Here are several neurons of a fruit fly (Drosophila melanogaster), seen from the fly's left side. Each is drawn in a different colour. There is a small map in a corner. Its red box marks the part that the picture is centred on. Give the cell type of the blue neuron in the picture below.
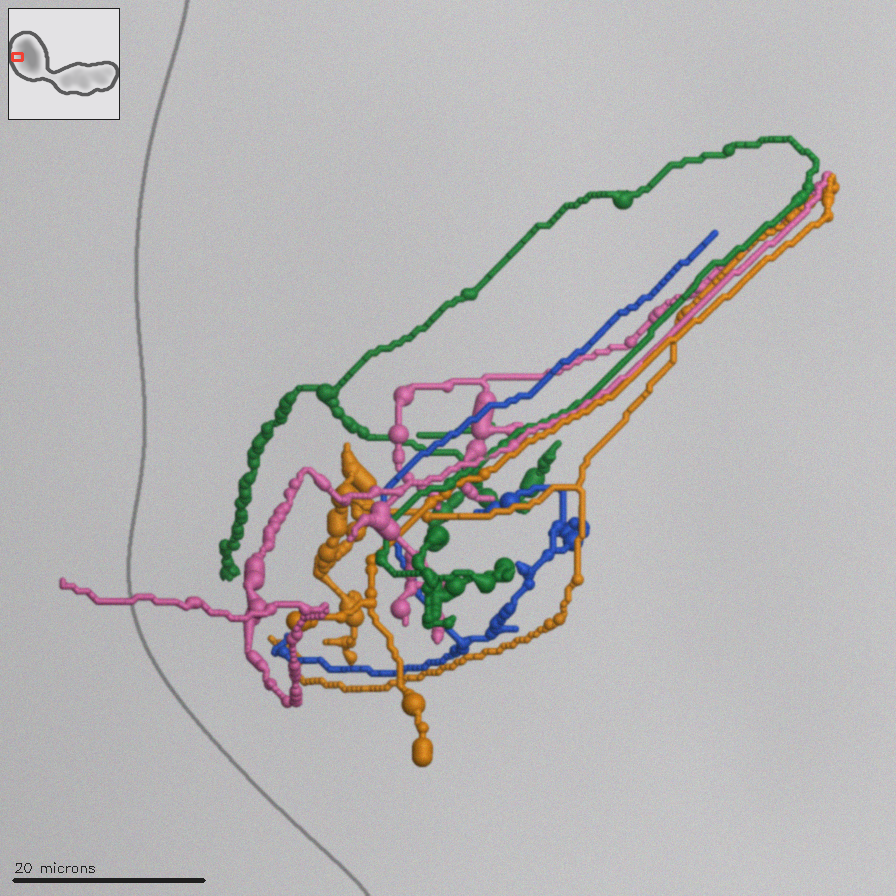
ORN_VM3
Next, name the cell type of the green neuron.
ORN_VC4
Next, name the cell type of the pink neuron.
ORN_VM2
